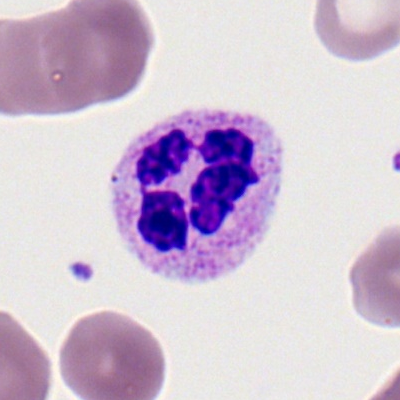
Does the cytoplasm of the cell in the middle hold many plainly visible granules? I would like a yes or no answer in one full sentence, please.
Yes, granules are visible in large numbers in its cytoplasm.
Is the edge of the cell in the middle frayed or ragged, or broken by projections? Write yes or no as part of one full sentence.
No, along its edge the cell is smooth rather than rough.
